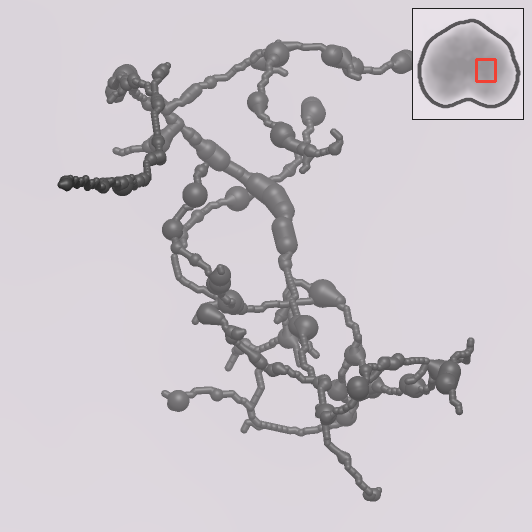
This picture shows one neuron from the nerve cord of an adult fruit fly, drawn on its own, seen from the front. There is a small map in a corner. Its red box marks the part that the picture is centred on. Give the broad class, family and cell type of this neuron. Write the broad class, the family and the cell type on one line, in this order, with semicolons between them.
descending neuron; DNge; DNge077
